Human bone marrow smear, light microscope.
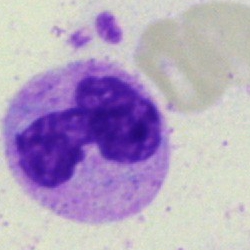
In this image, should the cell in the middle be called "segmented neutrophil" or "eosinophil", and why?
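My answer is segmented neutrophil, not eosinophil. What I weigh is the cytoplasm, which is pale lilac-pink.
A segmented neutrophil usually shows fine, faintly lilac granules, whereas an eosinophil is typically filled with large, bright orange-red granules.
Beyond that, I note the cytoplasm is widest below the nucleus and holds no vacuoles. The chromatin is dark purple and coarsely clumped, and I see no nucleoli in the nucleus.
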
